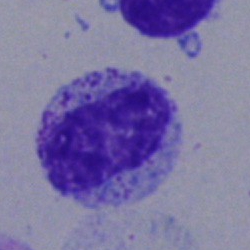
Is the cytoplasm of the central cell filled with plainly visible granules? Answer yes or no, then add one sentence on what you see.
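Yes. Small purple granules are scattered in the cytoplasm, most visibly along the upper-left edge.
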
